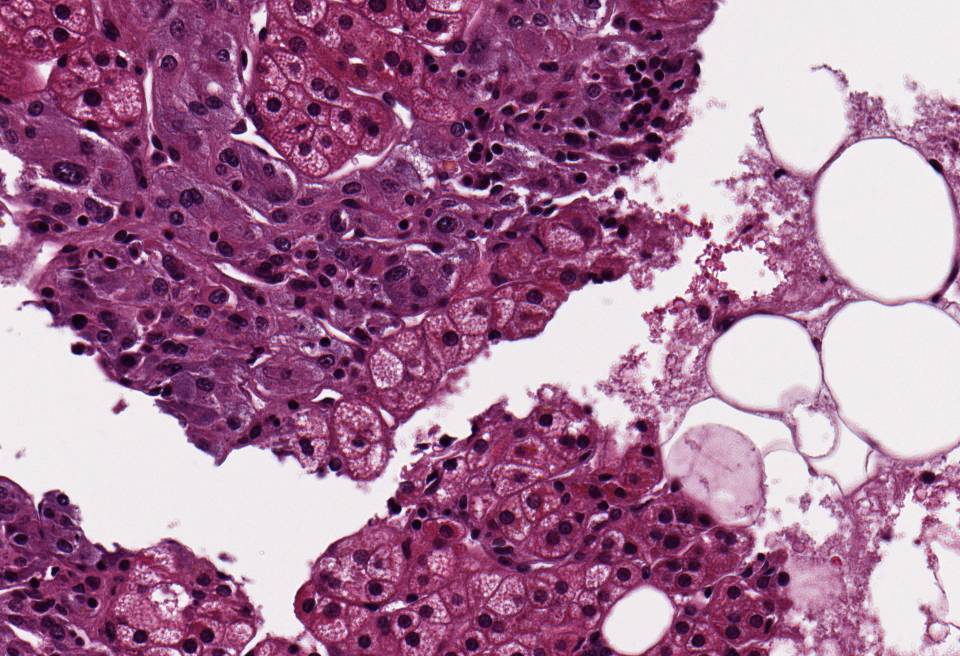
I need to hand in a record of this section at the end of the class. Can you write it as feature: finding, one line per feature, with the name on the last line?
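Cells: epithelial, in solid sheets and nests, left side and lower centre
Stroma: thin, delicate strands between nests, no broad fibrous bands
Fat: large round empty adipocytes clustered at right edge
Cleft: wide and white, running diagonally where the tissue tore apart
Name: adrenal gland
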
